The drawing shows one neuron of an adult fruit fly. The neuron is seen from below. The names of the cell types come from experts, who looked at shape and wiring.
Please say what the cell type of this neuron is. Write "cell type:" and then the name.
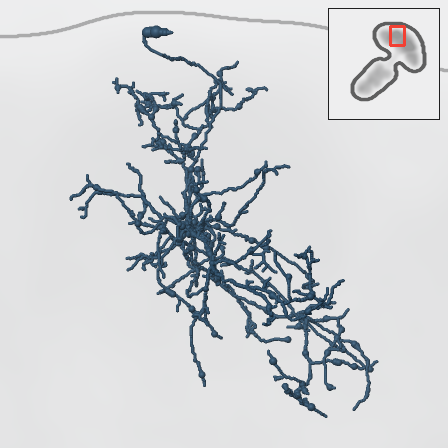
cell type: AVLP038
